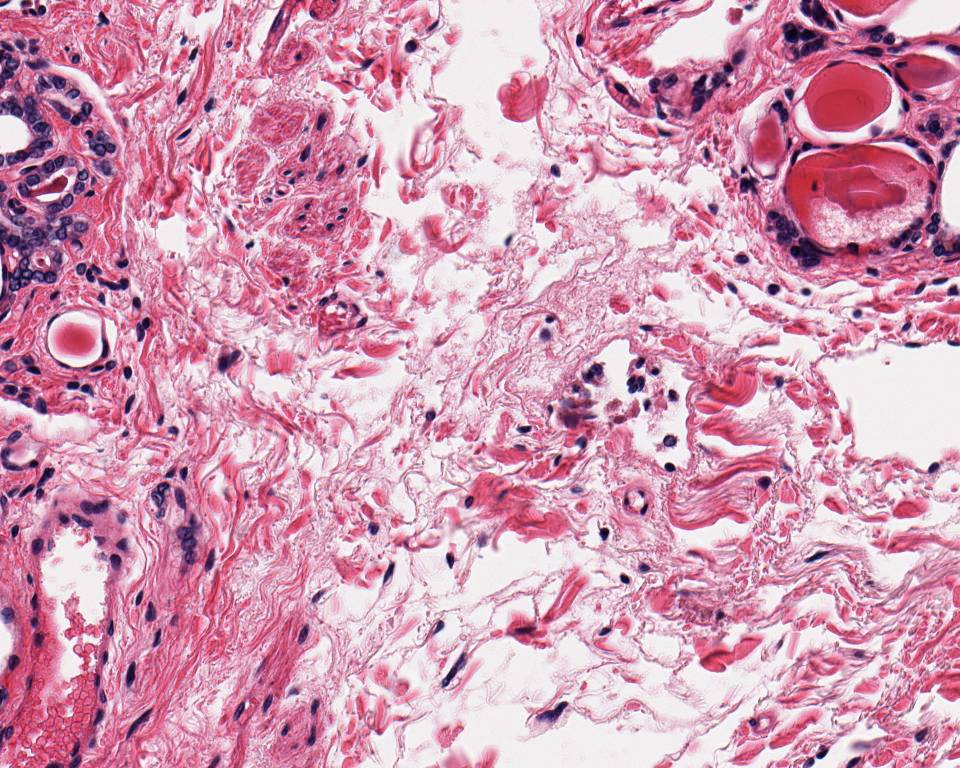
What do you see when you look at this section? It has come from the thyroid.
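Loose, pale connective tissue fills most of the field, its wavy pink collagen bundles separated by clear gaps. At the upper right, several round lumina hold homogeneous deep pink material and are rimmed by cells with dark nuclei. Small tubular structures at the upper left edge are lined by cells with dark round nuclei. Just right of centre, a small cluster of small, round, dark nuclei sits within the loose stroma.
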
